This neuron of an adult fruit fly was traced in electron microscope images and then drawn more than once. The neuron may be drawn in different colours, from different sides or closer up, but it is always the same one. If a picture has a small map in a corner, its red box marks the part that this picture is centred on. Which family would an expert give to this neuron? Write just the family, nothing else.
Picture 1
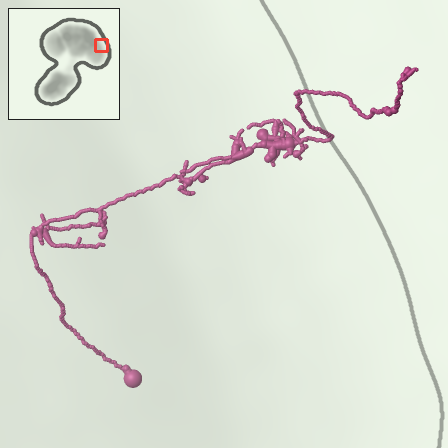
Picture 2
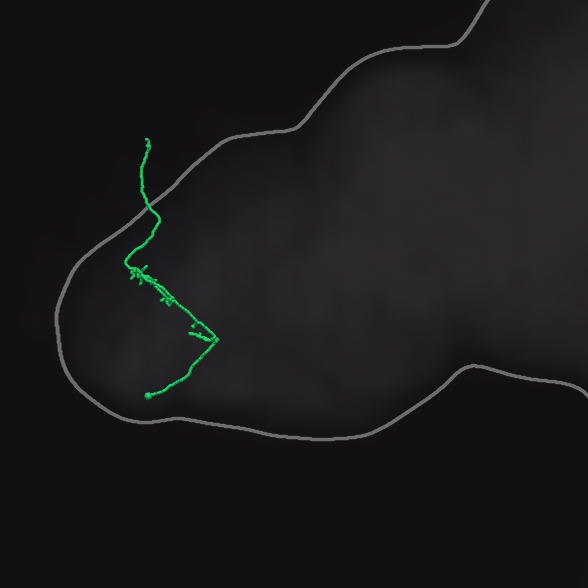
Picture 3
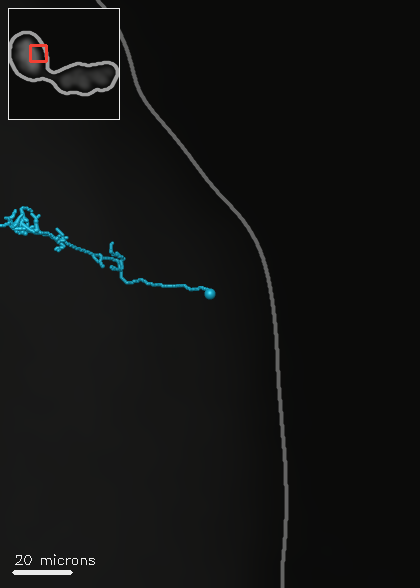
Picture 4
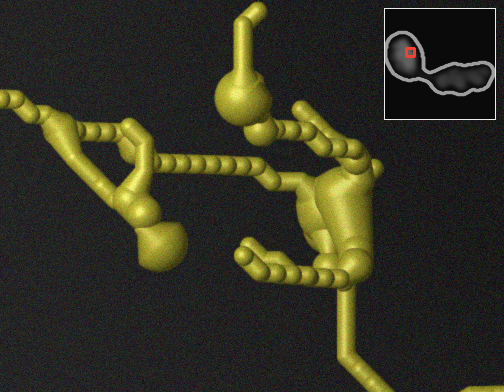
C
